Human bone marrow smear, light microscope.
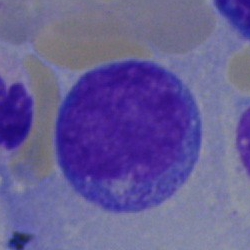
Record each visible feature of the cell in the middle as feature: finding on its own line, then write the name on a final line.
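Chromatin: finely stippled, not coarsely clumped
Pale zone: in the cytoplasm, against the lower edge of the nucleus
Granules: none seen in the cytoplasm
Outline: round and smooth
Name: blast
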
